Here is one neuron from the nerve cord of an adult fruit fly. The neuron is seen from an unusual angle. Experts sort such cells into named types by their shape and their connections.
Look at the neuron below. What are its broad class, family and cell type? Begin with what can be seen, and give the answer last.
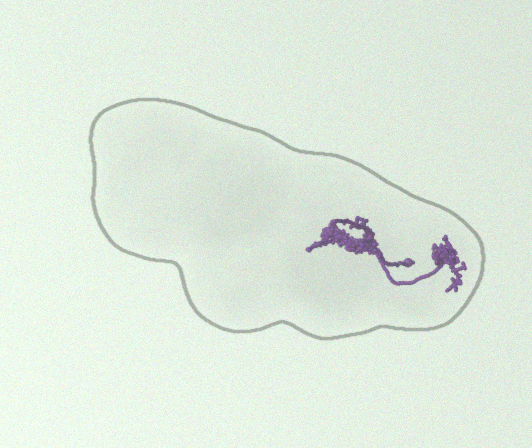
As drawn here it is wider than it is tall. It is a nerve-cord intrinsic neuron. The family is hemilineage 01A. The cell type is IN01A038.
